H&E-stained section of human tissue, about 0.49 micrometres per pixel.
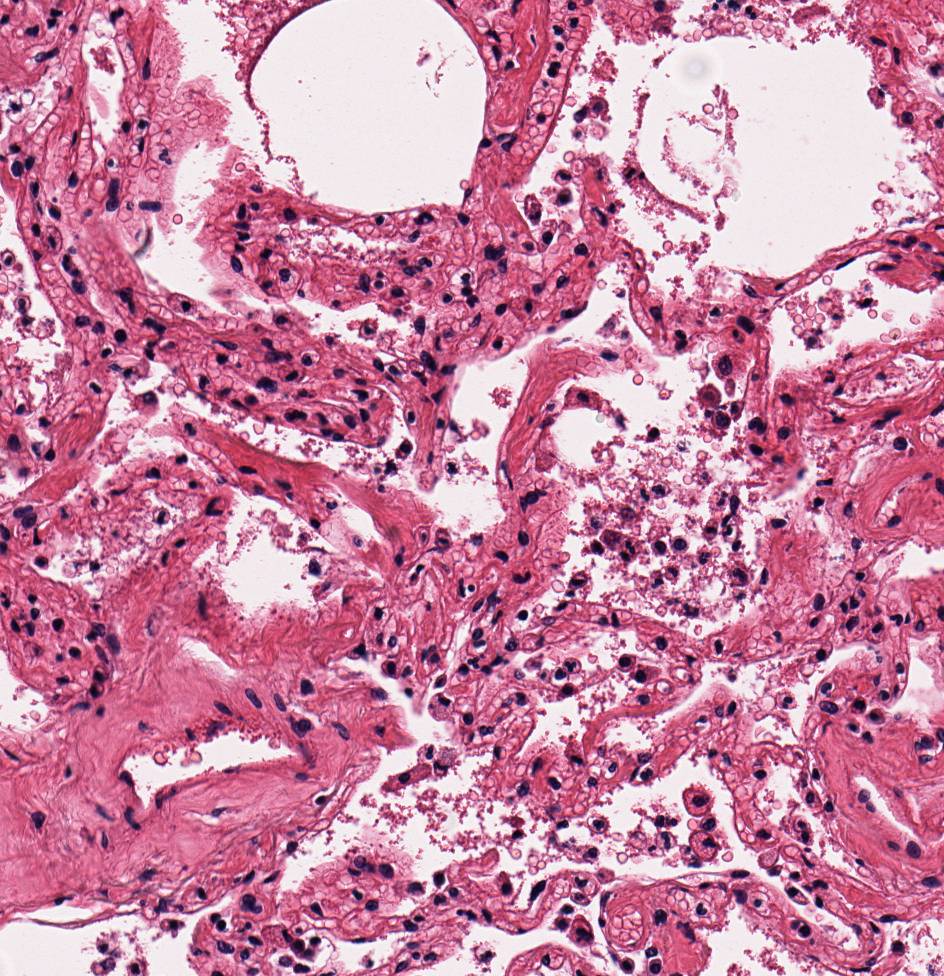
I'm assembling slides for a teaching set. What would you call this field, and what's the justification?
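Answer: alveolus. Branching pink septa form a network separating irregular open spaces, the two largest at the top and almost empty, with scattered red blood cells lying in the spaces, most densely just right of centre.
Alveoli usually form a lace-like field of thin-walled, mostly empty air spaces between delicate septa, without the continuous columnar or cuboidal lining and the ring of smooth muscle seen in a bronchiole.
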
